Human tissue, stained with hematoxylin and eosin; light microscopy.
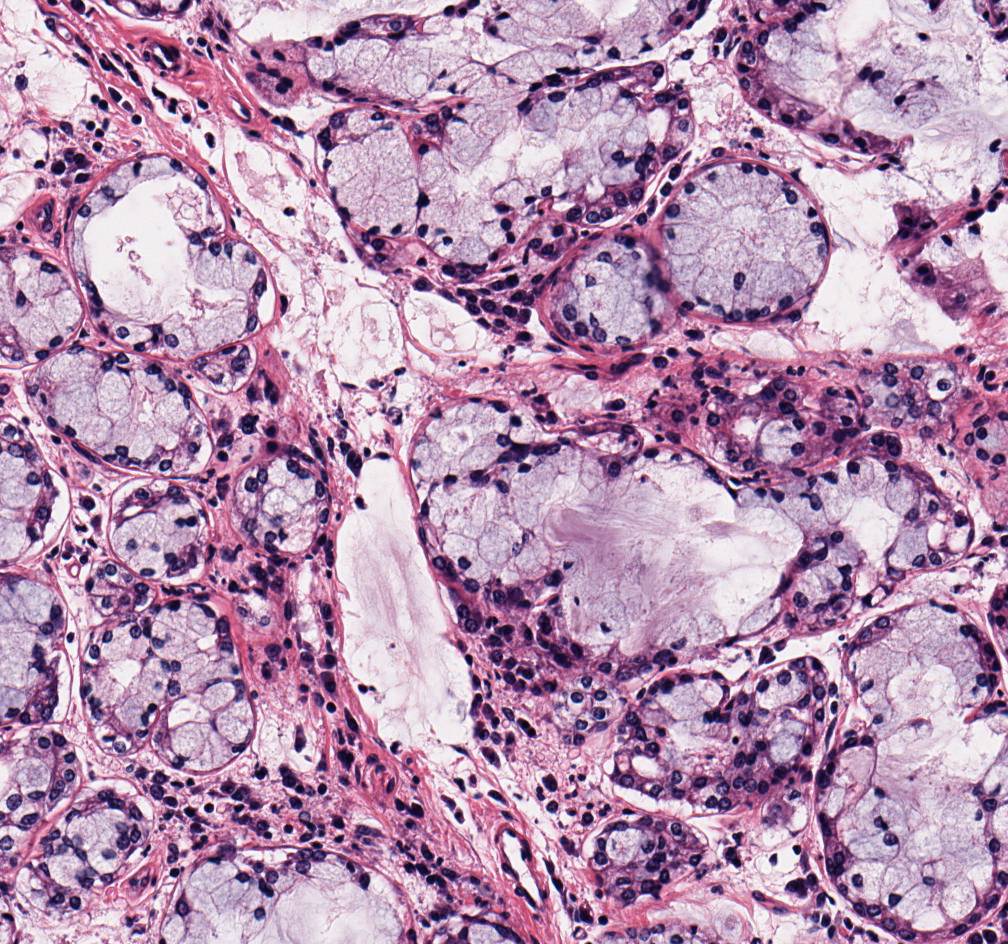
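Minor salivary gland, with rounded mucous acini filling most of the field between narrow strands of stroma. Their cytoplasm is pale grey-blue and finely bubbly. Nuclei are small, dark and pressed basally. Several acini, at upper left and centre, have widened lumens holding pale mucin.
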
